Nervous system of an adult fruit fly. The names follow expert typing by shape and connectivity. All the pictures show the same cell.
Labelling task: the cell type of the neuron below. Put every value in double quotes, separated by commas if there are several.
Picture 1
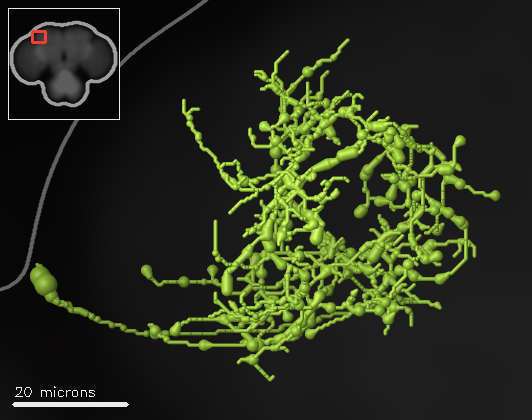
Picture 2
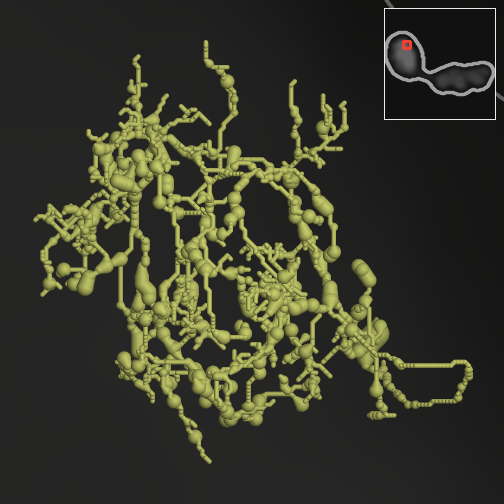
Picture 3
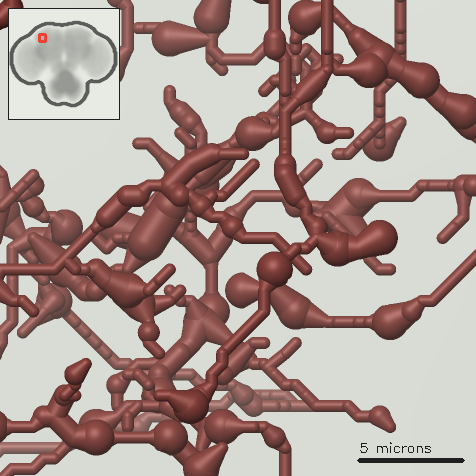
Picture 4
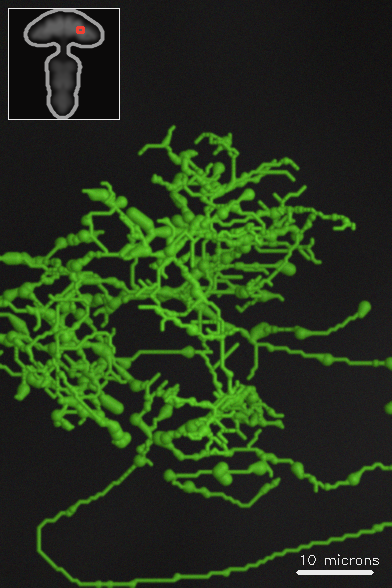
"LHPV4a11"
